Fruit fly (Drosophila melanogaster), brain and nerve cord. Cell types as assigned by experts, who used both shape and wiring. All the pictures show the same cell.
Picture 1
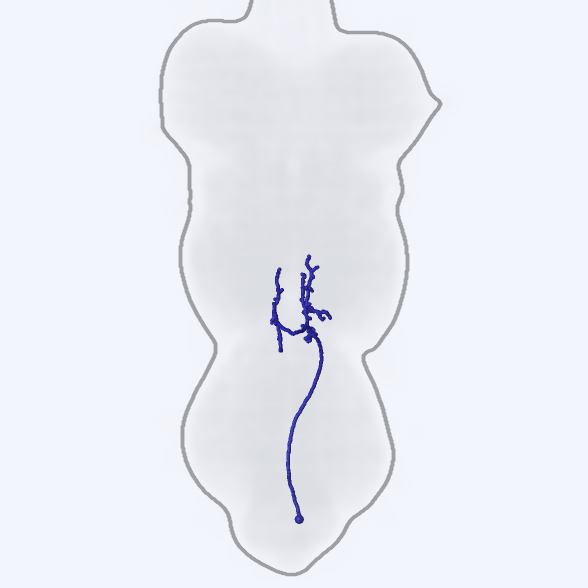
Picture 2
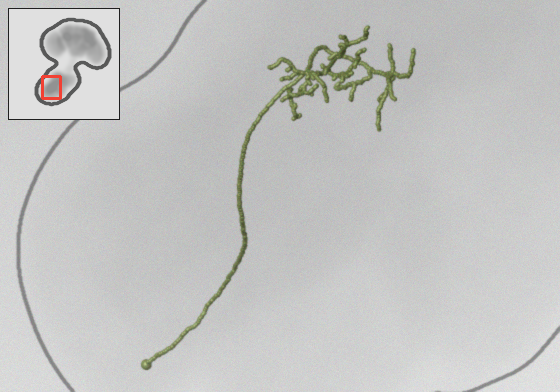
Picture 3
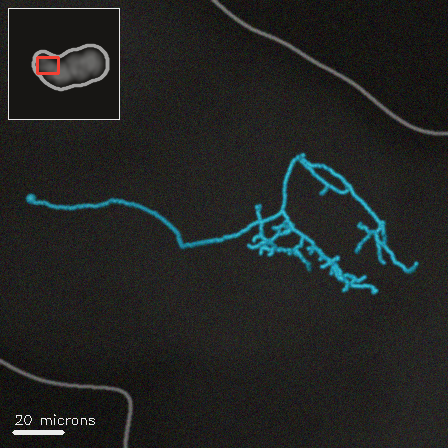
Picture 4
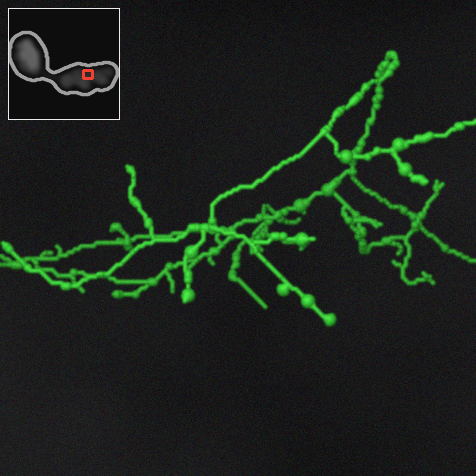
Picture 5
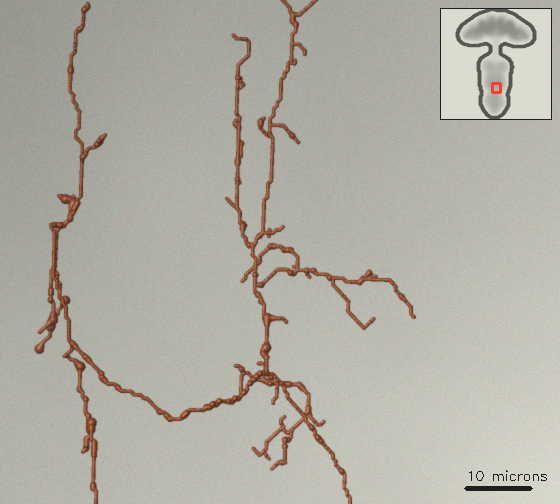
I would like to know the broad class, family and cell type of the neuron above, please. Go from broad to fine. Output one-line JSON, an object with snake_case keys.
{"broad_class": "nerve-cord intrinsic neuron", "family": "hemilineage 06A", "cell_type": "IN06A135"}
